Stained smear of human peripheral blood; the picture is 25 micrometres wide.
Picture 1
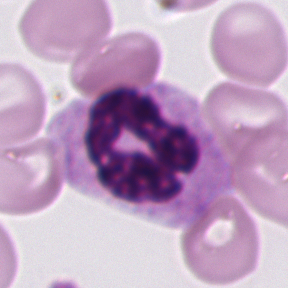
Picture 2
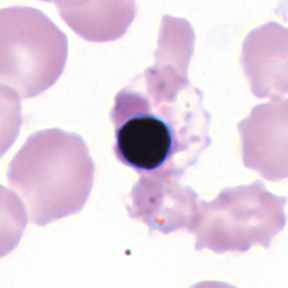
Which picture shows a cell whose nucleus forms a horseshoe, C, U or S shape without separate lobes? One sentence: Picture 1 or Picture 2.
Picture 1 shows a cell whose nucleus forms a curved band without separate lobes.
